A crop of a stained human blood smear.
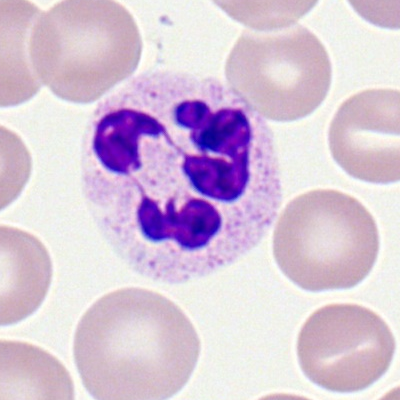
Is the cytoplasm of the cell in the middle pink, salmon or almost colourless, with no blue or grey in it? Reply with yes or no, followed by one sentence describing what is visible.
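Yes. The cytoplasm is pale pink.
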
